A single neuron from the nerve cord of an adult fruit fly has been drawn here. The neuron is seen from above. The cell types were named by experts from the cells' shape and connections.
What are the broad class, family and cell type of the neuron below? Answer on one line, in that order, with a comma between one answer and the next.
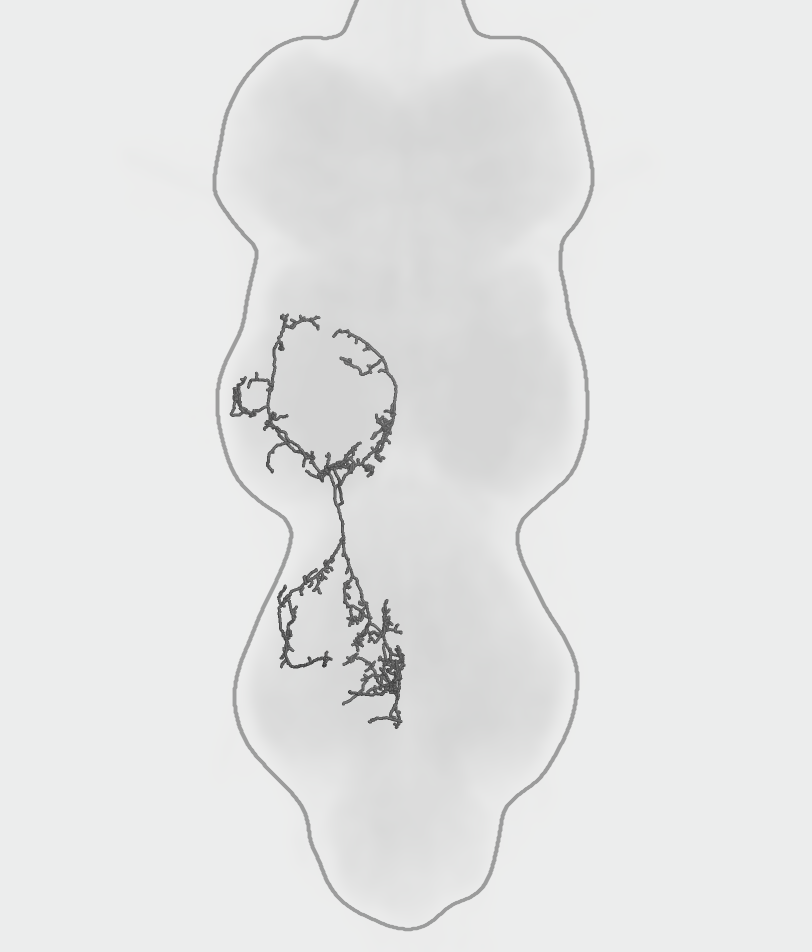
nerve-cord intrinsic neuron, hemilineage 03A, IN03A052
